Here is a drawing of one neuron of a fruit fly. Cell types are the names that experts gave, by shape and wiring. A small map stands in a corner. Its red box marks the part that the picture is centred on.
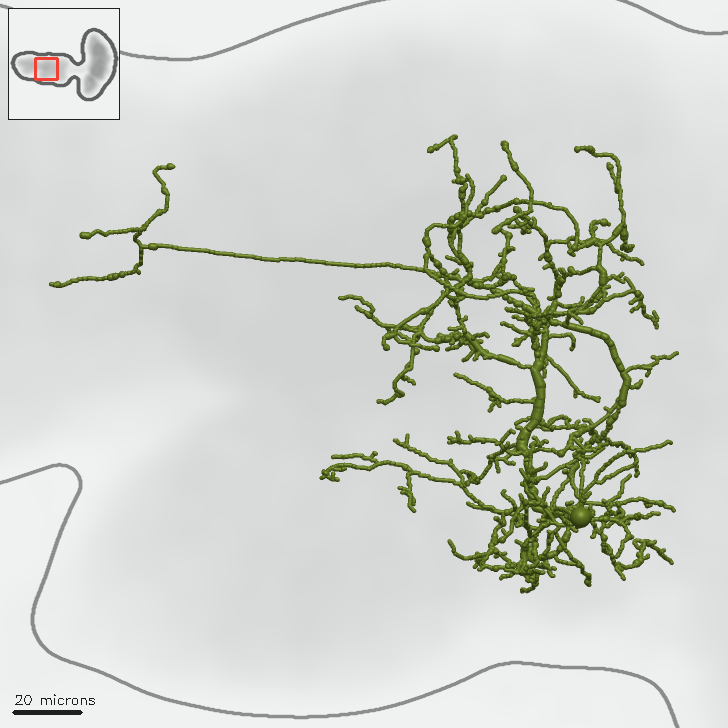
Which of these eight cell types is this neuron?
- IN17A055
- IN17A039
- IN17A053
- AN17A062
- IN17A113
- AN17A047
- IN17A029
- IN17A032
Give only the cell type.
IN17A032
